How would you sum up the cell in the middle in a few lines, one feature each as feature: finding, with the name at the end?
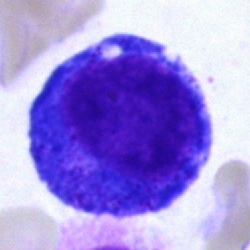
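Outline: round, with a slightly uneven edge
Chromatin: dark purple, finely textured rather than coarsely clumped
Cytoplasm: deep blue rim, widest toward the lower left
Vacuole: one, small and clear, at the top edge
Cell: promyelocyte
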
